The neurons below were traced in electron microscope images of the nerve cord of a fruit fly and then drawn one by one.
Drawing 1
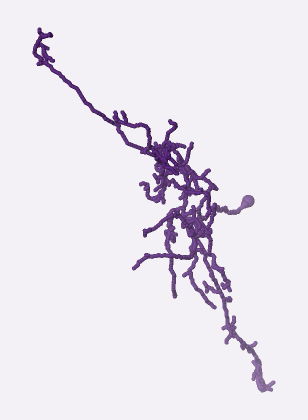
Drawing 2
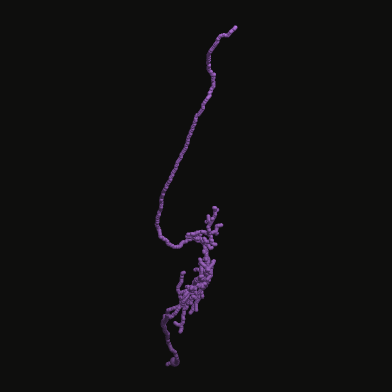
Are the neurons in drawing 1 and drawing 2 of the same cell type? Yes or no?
no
